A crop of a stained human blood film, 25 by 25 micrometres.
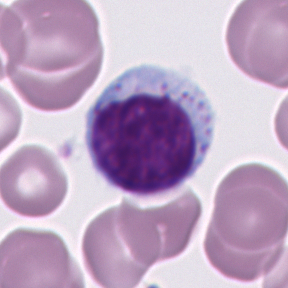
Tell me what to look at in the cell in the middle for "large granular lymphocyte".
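Checking point by point, this cell agrees with a large granular lymphocyte in the shape and position of its nucleus, but not in how its granules lie.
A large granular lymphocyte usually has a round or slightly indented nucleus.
Here the nucleus is round in outline, a single mass with no lobes or indentation, so that point fits.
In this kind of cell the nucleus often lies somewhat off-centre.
This nucleus lies toward the lower left of the cell, which fits as well.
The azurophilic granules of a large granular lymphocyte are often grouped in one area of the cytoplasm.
Here only a few purple-red granules lie scattered through the cytoplasm rather than grouped, so this point does not fit. Beyond that, the chromatin is dark purple and densely clumped, and the pale blue cytoplasm forms a crescent that is widest on the upper right side. The cell is about 11 micrometres across, the nucleus about 9 micrometres across, and the nucleus fills about 70% of the cell's area.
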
